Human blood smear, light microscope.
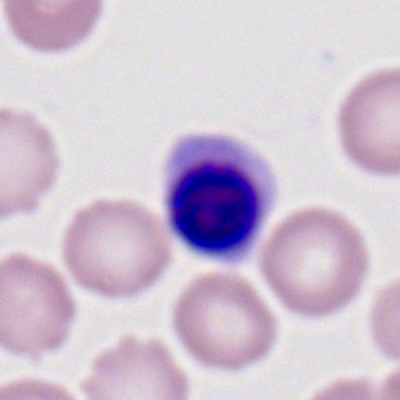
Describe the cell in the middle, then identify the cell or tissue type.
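Looking first at the chromatin, it is dense and dark purple. I can't make out a nucleolus anywhere in the nucleus. The cytoplasm is widest above the nucleus, and I see no granules in it. I'll call this an erythroblast.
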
